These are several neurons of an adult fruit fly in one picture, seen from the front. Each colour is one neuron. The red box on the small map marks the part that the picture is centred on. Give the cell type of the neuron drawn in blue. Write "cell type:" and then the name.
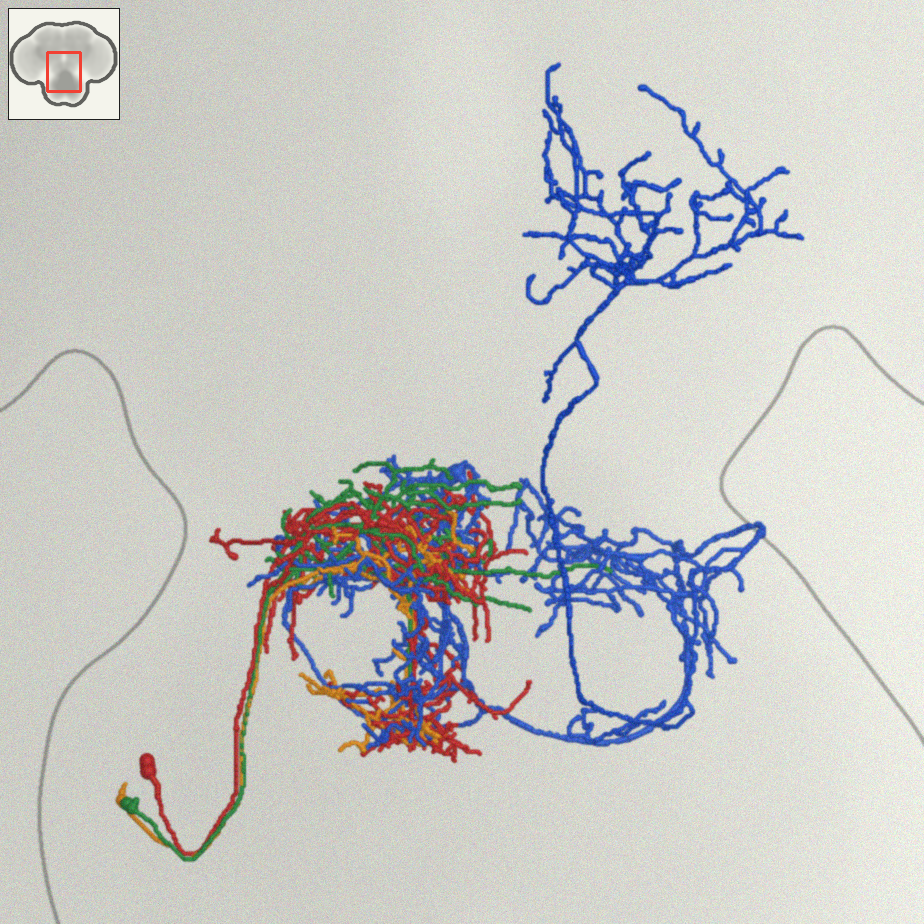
cell type: AN19B024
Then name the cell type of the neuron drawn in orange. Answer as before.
cell type: IN03B092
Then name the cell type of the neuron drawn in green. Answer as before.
cell type: IN03B089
